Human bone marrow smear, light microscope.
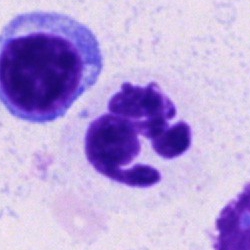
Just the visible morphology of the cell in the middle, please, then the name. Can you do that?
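Look first at the lobes: they curve round in a C-shaped arc that opens toward the lower right. Their chromatin is dense, dark purple and clumped. The cytoplasm is pale pinkish-lilac, close in tint to the background, and the roughly round outline is only faintly marked against it. This is a segmented neutrophil.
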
